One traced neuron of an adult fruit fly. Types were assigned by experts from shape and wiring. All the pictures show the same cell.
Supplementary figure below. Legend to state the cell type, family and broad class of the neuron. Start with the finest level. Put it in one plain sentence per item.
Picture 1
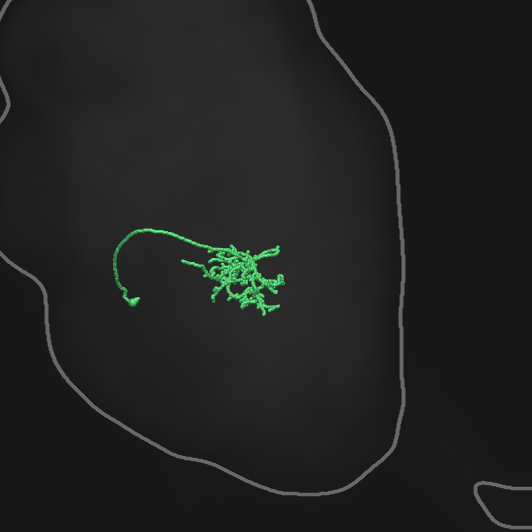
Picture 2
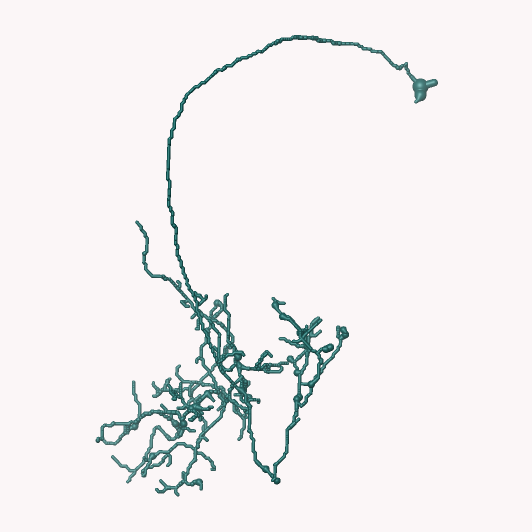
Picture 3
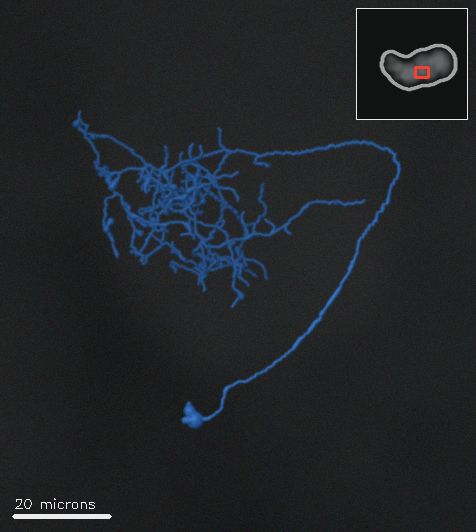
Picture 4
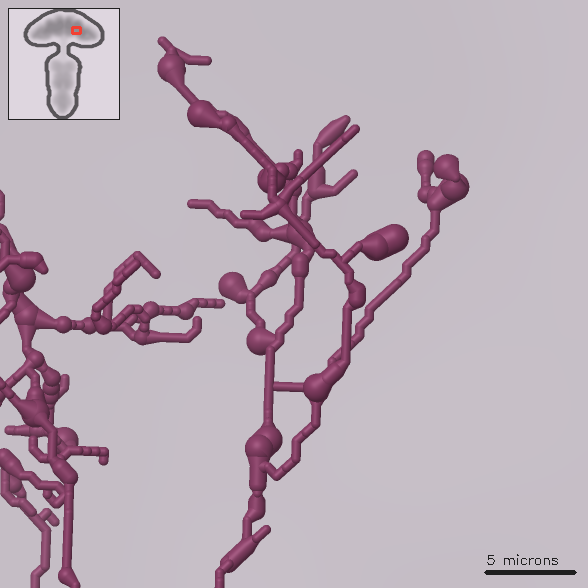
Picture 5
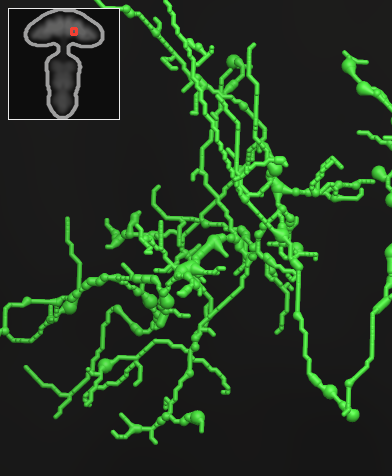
Type WED030_a of hemilineage WEDa2, a central-brain intrinsic neuron.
